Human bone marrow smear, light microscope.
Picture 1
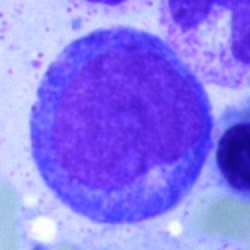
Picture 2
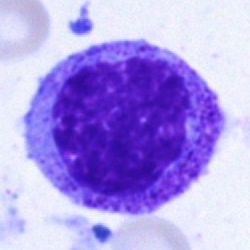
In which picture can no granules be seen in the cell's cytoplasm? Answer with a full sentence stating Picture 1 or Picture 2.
Picture 1 is where the cell's cytoplasm lacks visible granules.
